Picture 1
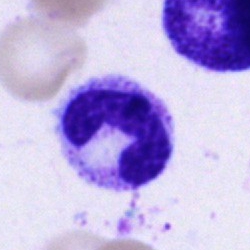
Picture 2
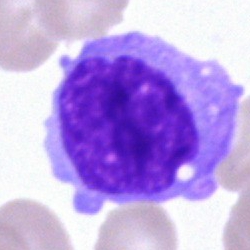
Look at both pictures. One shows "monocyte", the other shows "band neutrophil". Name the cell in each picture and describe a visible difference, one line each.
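The cell in picture 1 is a band neutrophil. Fine purple granules are scattered through the cytoplasm.
The cell in picture 2 is a monocyte. The cytoplasm shows no distinct granules.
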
